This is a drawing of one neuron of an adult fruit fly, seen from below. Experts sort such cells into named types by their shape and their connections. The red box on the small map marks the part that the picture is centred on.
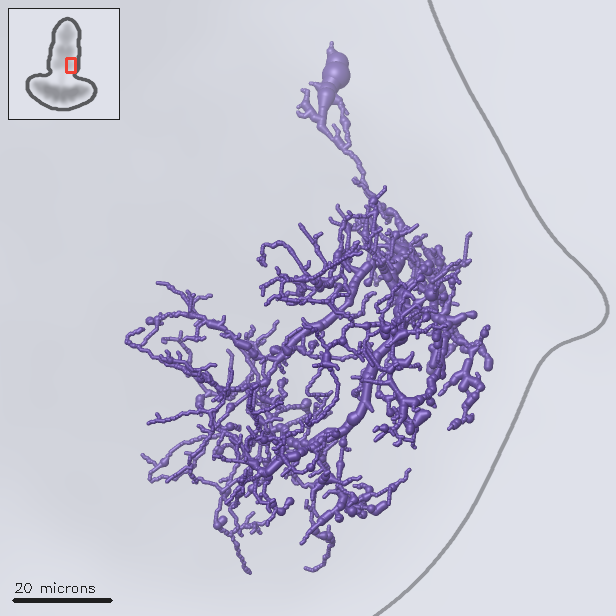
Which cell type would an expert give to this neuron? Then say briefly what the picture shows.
The cell type is IN19A021. It is a nerve-cord intrinsic neuron. Its cell body lies at the top of the picture. By the scale bar it is about 110 microns tall in this view. The picture shows more than a hundred branch ends.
